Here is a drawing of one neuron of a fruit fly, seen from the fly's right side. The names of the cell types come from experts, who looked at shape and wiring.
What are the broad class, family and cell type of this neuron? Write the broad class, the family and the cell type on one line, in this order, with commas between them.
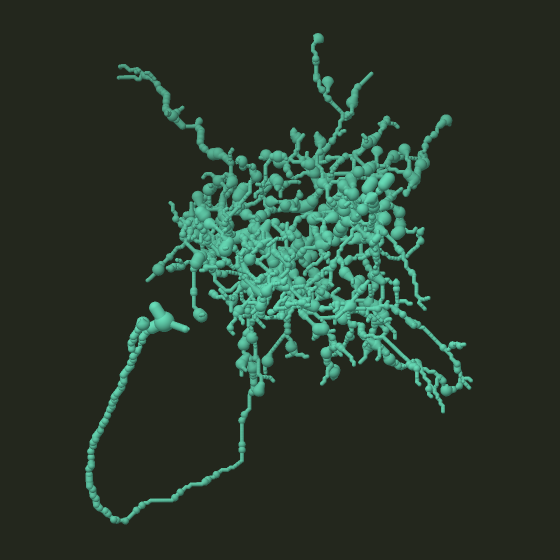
central-brain intrinsic neuron, hemilineage VPNp&v1_posterior, LHPV2a1_e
